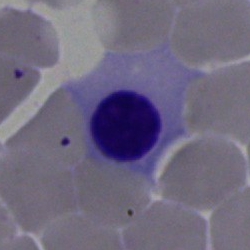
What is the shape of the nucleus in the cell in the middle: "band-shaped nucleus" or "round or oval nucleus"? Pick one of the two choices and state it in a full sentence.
Its nucleus forms a single compact round or oval shape.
